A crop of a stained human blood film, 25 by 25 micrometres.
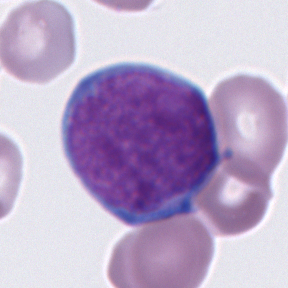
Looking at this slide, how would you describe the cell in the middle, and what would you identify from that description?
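Its nucleus is round, with no indentation and no lobes. The chromatin is finely and evenly stippled, with no coarse clumps anywhere. In the cytoplasm you won't find granules or vacuoles. That's a myeloblast.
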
